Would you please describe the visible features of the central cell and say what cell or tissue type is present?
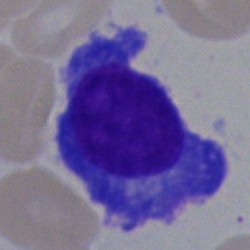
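Ragged, bulging margins give the cell an irregular outline. Its nucleus lies toward the upper part, leaving more cytoplasm below and to the right. The chromatin stains dense and dark purple across the nucleus. Within the blue of the lower cytoplasm are paler, mottled patches. It is a plasma cell.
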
